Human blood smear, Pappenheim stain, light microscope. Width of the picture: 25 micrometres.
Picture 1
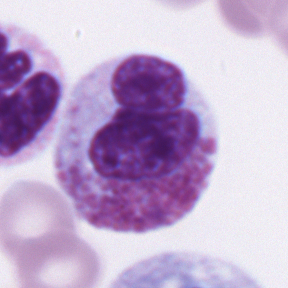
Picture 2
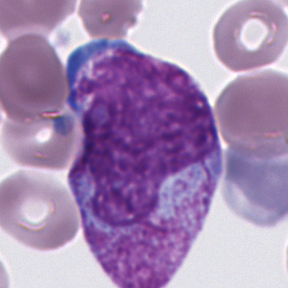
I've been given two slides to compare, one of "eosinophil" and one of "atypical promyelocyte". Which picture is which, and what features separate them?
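The eosinophil is in picture 1; picture 2 has the atypical promyelocyte. Granules first: the eosinophil's cytoplasm is packed with coarse reddish-purple ones, while the atypical promyelocyte has fine purple granules scattered through its cytoplasm.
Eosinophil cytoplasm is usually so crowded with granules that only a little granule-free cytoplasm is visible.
In the atypical promyelocyte, a large nucleus fills the upper part of the cell, and a small patch of deep blue cytoplasm sits at its upper left edge. The eosinophil's nucleus has an upper lobe smaller than the lower one, with dark purple, fairly condensed chromatin and no distinct nucleoli.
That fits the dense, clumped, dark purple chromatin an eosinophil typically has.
The eosinophil is about 15 micrometres across, with a round, smooth outline, and another nucleated cell with a lobed nucleus lies close on its left.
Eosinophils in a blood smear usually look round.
Red cells press against both the left and right sides of the atypical promyelocyte.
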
